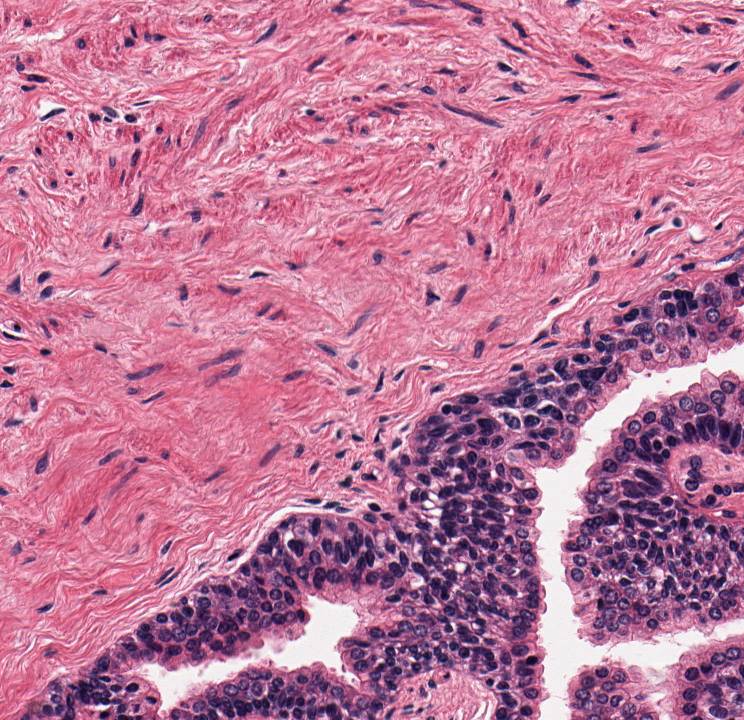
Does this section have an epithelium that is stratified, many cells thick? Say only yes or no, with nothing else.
Yes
